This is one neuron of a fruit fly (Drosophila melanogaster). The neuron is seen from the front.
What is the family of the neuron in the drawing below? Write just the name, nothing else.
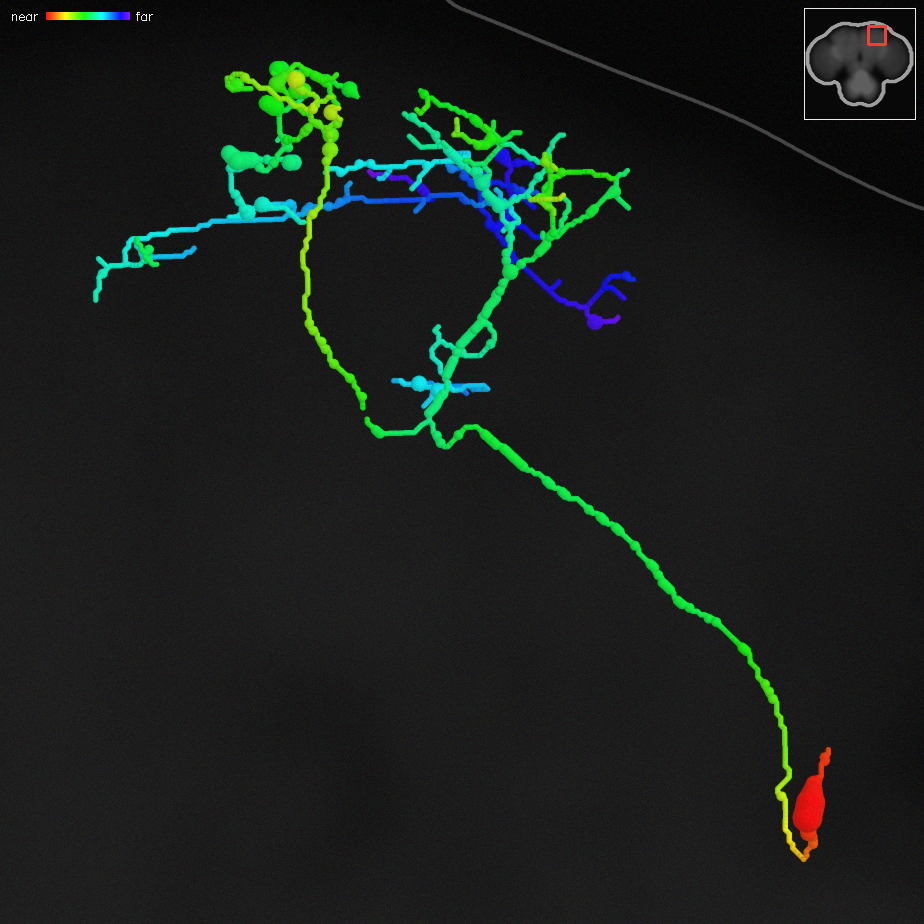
hemilineage SLPal3_and_SLPal4_dorsal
